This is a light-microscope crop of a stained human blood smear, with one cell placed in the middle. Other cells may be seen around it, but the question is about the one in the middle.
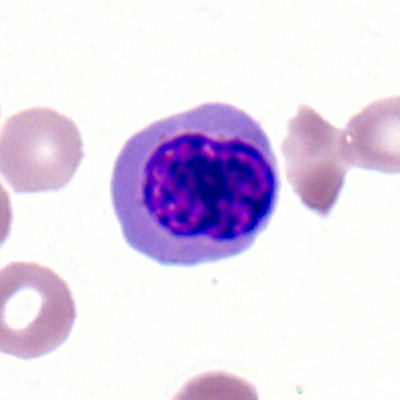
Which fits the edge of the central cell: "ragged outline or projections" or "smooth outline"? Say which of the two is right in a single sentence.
A smooth edge runs around this cell.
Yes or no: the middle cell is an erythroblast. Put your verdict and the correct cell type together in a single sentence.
Yes, the cell in the centre is an erythroblast.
